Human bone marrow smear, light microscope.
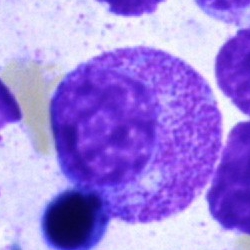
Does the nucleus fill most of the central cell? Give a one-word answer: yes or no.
No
